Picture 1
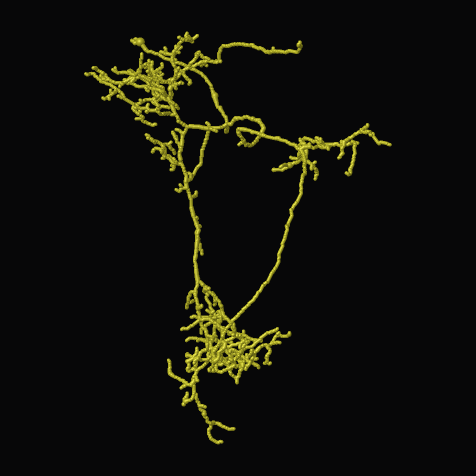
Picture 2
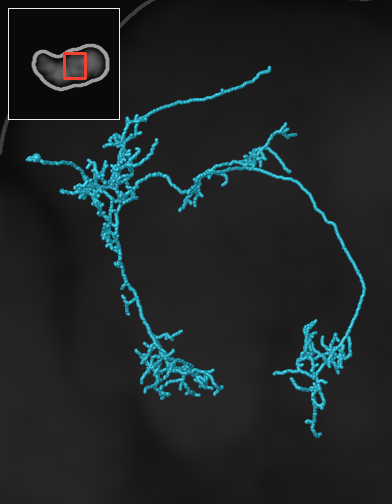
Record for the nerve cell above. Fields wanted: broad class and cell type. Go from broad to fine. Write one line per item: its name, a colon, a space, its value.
broad class: central-brain intrinsic neuron
cell type: PLP097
